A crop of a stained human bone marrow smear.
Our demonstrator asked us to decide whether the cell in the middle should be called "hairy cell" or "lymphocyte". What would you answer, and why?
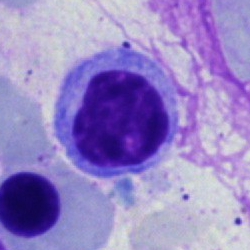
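This cell is a lymphocyte.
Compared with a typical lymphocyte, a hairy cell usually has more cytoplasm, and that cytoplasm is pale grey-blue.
Here the cytoplasm forms a rim that is widest along the upper side of the cell and holds no vacuoles. The outline is round and smooth. The chromatin is dark purple and coarsely clumped, with small paler patches between the clumps.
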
